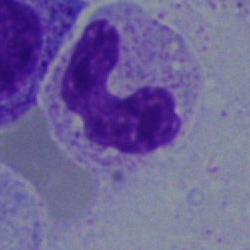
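Band neutrophil: look first at the nucleus, a single curved C-shaped band. Notice how dark purple and dense its chromatin is. Around it, the cytoplasm is plentiful and pale lilac-grey. Look closely and you will find fine lilac granules scattered through it.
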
